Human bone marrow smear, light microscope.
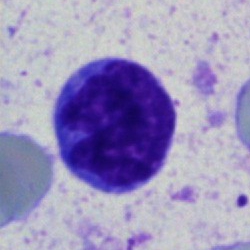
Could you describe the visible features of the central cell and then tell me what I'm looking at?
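Barely any cytoplasm here, at most a thin rim round the nucleus. What little you can see is deep blue. No granules anywhere in the cell. Those small purple specks scattered around it sit in the background. It's a lymphocyte.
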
